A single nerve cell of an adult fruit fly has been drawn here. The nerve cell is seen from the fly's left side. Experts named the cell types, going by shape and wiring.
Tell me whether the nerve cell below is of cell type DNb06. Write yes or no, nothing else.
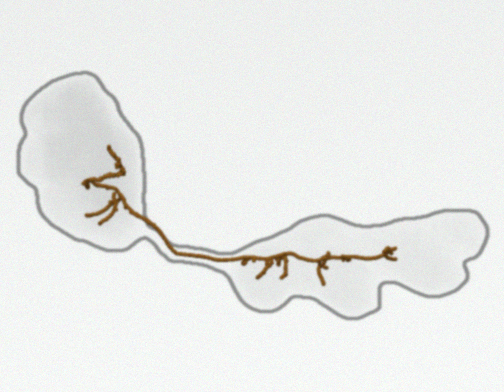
yes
